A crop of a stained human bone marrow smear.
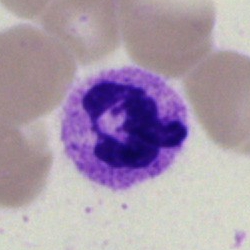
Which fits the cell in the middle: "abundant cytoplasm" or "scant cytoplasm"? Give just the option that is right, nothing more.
Abundant cytoplasm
